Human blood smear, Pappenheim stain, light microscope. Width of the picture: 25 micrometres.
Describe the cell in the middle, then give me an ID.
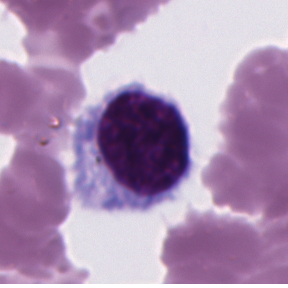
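The nucleus is round and smoothly outlined, with no nucleoli visible. On the left and lower side, the edge of the cytoplasm is ragged rather than smooth. A single tiny dark dot lies in the cytoplasm just to the left of the nucleus. The cell is a hairy cell.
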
